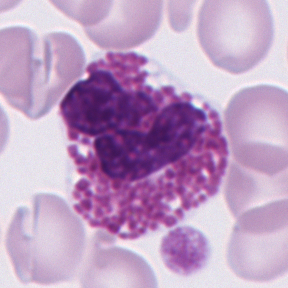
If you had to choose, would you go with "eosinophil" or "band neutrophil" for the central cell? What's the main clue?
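This is an eosinophil. First check, the nucleus: it has two lobes and lies in the upper part of the cell.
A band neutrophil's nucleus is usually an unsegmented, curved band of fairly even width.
Second check, the granules: coarse, round and reddish-pink, packing the cytoplasm, with a broader band of them below the nucleus.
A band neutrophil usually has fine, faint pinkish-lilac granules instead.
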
